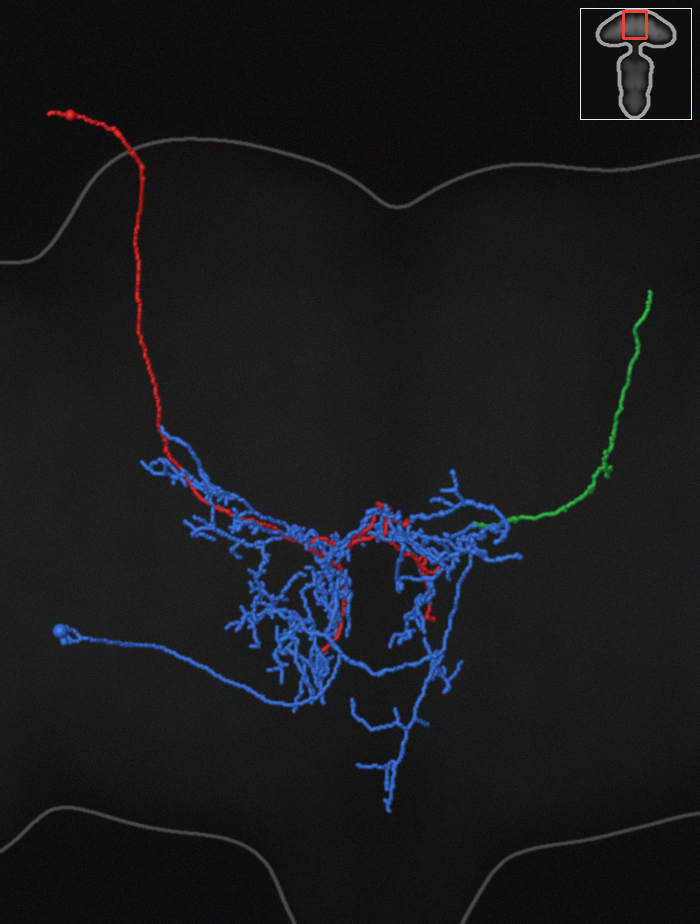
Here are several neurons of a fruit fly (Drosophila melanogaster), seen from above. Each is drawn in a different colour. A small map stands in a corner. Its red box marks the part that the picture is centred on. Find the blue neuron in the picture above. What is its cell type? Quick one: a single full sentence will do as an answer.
The cell type name GNG203 applies to this neuron.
